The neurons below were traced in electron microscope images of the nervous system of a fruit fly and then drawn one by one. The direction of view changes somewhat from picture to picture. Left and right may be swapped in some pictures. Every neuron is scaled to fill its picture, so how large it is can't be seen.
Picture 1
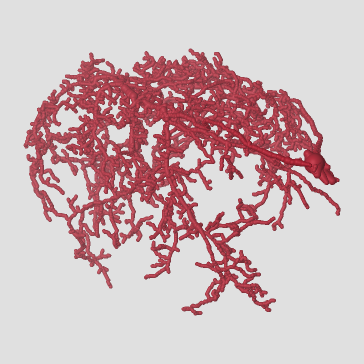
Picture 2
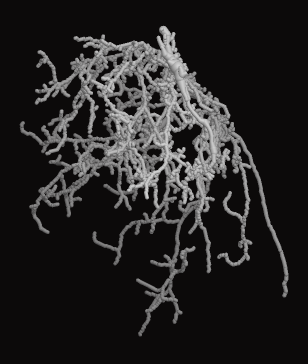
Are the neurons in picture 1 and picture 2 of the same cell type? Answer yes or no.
yes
